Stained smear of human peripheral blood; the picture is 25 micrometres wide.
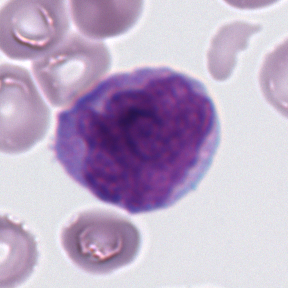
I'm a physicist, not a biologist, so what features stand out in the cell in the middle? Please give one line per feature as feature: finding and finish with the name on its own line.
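Outline: round to oval, fairly smooth edge
Nucleus size: fills most of the cell
Nucleus shape: folded, with overlapping lobes and creases
Cytoplasmic granules: none distinctly visible
Name: atypical promyelocyte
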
